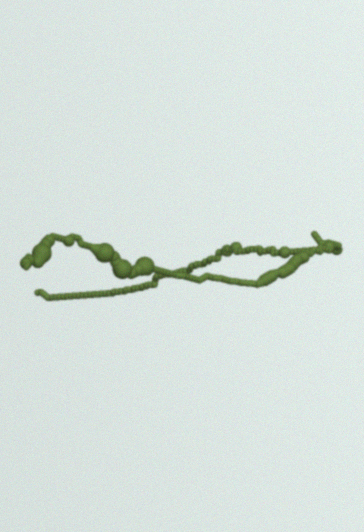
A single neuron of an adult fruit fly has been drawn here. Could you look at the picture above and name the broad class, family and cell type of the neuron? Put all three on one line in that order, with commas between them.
sensory neuron entering the nerve cord, class mechanosensory proprioceptive, SNpp50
